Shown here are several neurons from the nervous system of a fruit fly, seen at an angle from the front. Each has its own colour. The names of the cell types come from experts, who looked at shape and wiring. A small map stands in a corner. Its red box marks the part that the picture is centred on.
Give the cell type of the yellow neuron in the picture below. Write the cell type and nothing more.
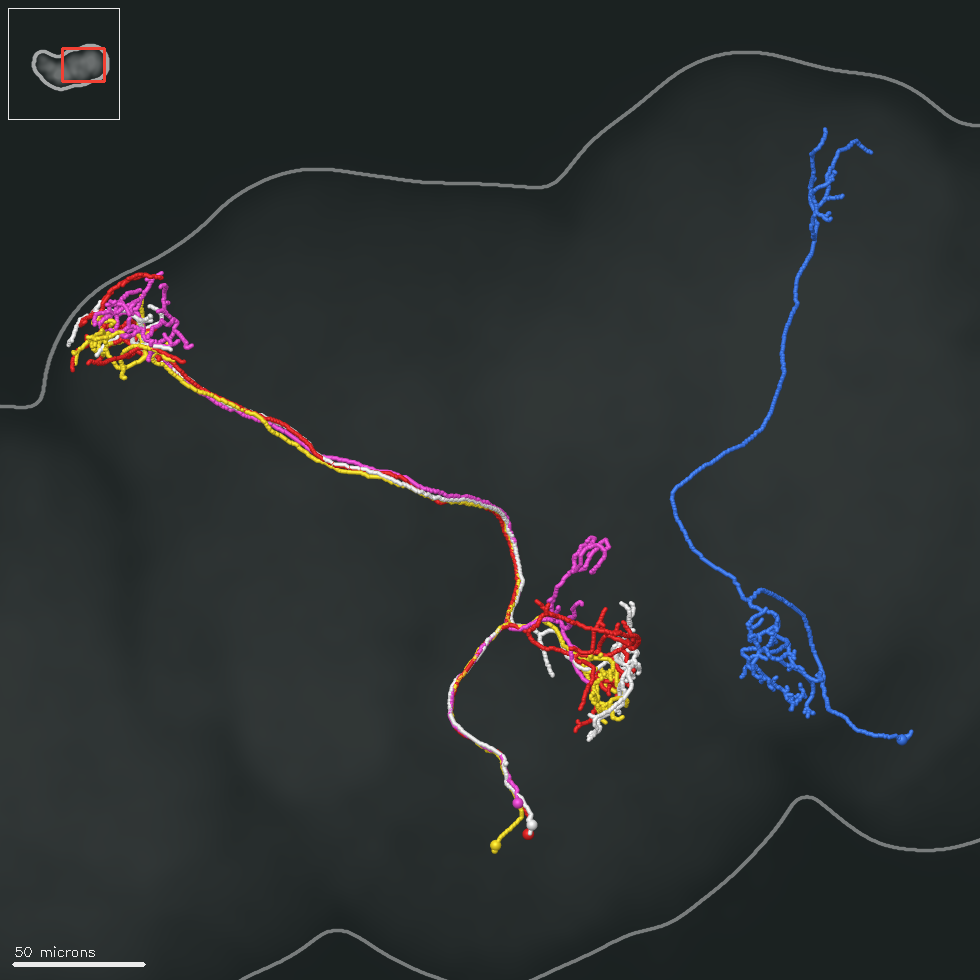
CB1296_a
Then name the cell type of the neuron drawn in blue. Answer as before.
M_vPNml78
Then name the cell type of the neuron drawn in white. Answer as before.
CB2589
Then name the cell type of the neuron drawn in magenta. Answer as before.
DM3_vPN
